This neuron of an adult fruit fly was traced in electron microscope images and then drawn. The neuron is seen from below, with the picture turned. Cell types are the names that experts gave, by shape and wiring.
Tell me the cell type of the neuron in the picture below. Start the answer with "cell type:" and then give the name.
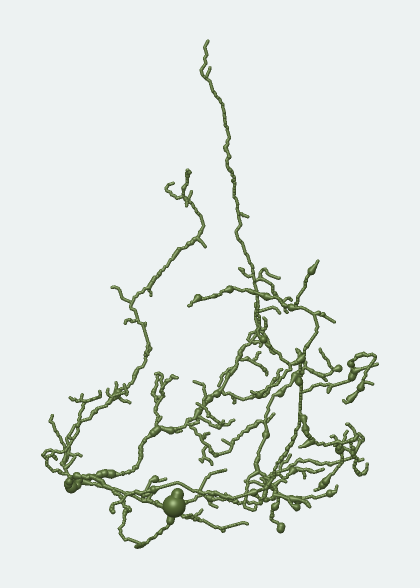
cell type: CRE045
